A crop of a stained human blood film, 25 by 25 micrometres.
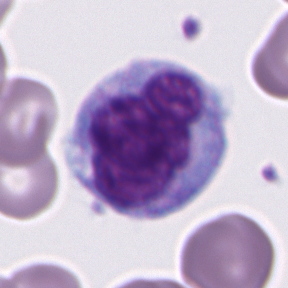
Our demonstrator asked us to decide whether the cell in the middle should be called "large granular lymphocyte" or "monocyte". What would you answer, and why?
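It's a monocyte. The chromatin is fine and lacy, not coarsely clumped.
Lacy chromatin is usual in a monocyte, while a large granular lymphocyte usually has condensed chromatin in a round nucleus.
The cytoplasm has a fine, dusty texture with no coarse granules.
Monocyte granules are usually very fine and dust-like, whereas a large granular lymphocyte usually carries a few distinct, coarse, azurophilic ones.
Beyond that, the cytoplasm is pale greyish-blue, its rim widest on the right. The cell is about 14 micrometres across, and the nucleus fills about 60% of its area.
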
